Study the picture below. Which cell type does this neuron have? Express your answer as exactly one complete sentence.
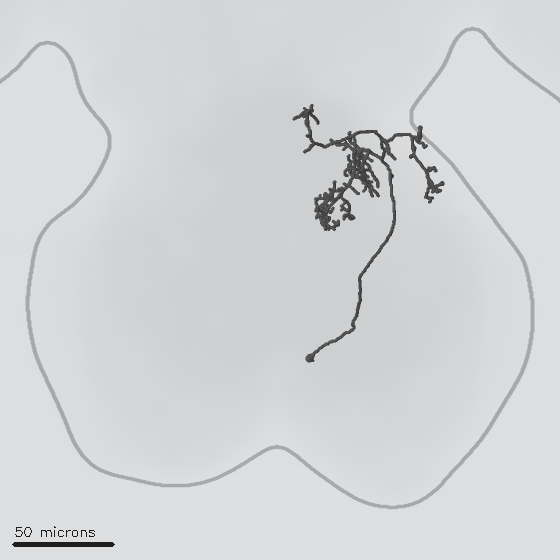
This neuron is typed as IN03B060.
